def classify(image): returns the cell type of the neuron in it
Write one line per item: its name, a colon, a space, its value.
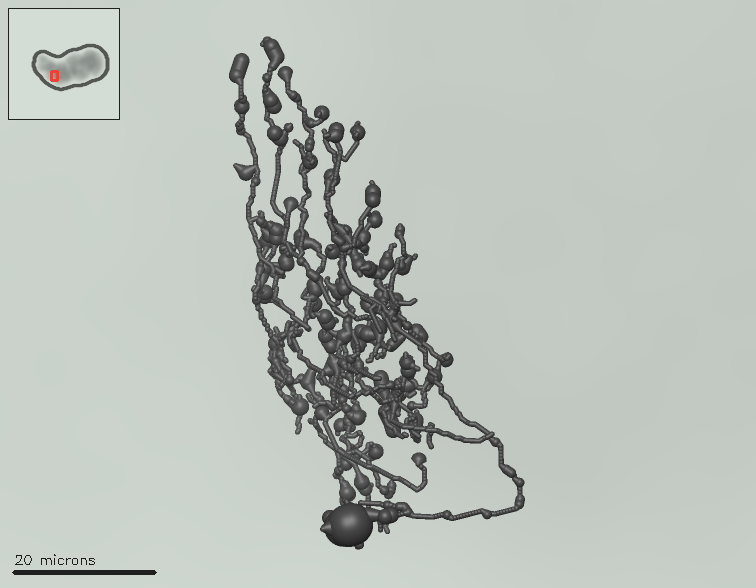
cell type: Dm1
